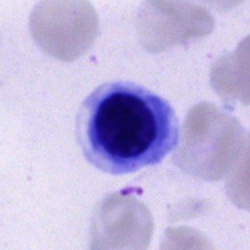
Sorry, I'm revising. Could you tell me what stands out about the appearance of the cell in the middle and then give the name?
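It has a roughly round outline, and the chromatin is dense and stains dark purple. The cytoplasm is blue and shows no granules. It's an erythroblast.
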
